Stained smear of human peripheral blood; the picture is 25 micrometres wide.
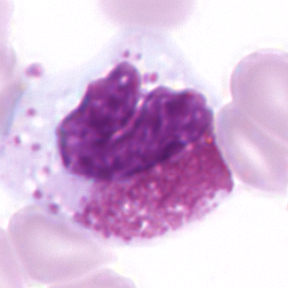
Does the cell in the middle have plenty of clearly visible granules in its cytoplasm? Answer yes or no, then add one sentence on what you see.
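Yes. Coarse round reddish-purple granules are packed densely in the lower right part of the cytoplasm.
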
